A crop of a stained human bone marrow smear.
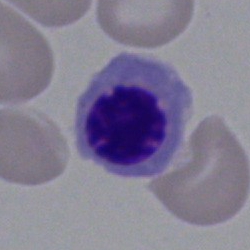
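Erythroblast, the central cell in this stained human bone marrow smear under the light microscope. Its chromatin is dark purple and clumped into blocks, with paler lines running between them, and I can find no nucleoli in the nucleus. The rim of cytoplasm is wider above the nucleus than below it, and no granules show in the cytoplasm.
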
